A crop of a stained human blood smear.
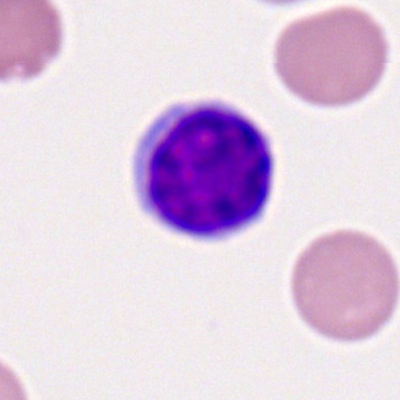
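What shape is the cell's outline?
Round and smooth.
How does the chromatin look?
Dense, dark purple and coarsely clumped.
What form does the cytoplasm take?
A scant pale blue rim, widest as a crescent on the left of the nucleus.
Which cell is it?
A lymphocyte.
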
